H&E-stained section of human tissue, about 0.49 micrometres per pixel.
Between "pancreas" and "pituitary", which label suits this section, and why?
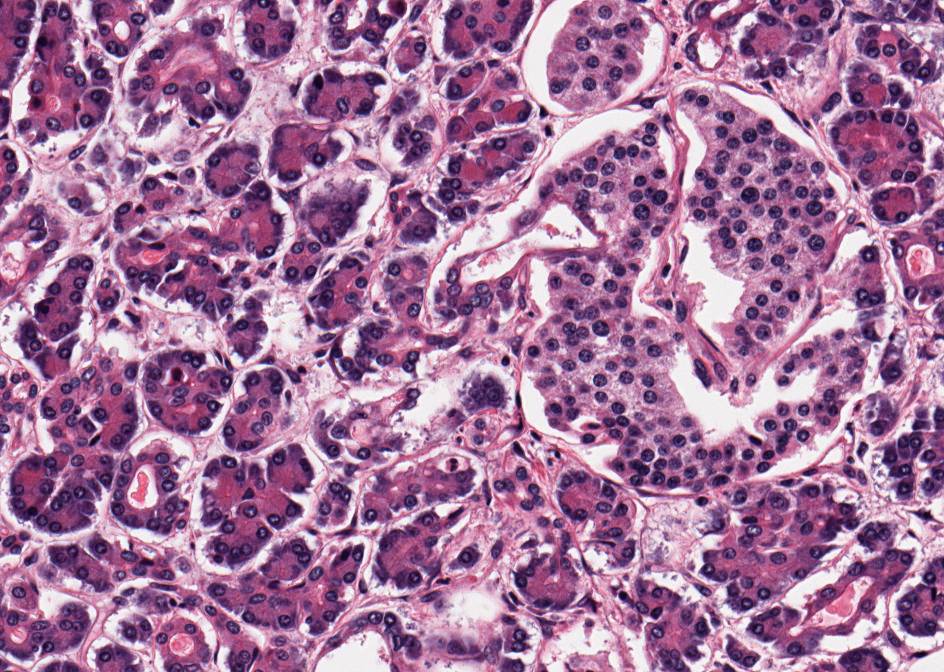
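It's pancreas. Closely packed small rounded acini fill most of the field, left and along the bottom. Right of centre sits a group of cells in solid nests, much bigger than any single acinus, with paler, less purple cytoplasm than the surrounding acinar cells. Its nuclei are round, uniform and evenly scattered, not lined up at a base.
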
